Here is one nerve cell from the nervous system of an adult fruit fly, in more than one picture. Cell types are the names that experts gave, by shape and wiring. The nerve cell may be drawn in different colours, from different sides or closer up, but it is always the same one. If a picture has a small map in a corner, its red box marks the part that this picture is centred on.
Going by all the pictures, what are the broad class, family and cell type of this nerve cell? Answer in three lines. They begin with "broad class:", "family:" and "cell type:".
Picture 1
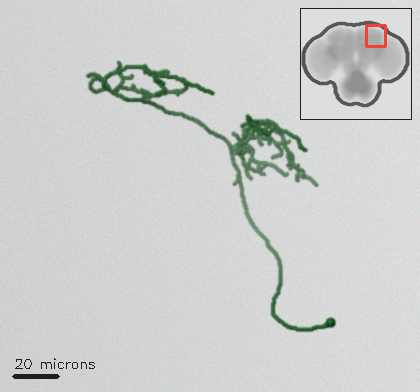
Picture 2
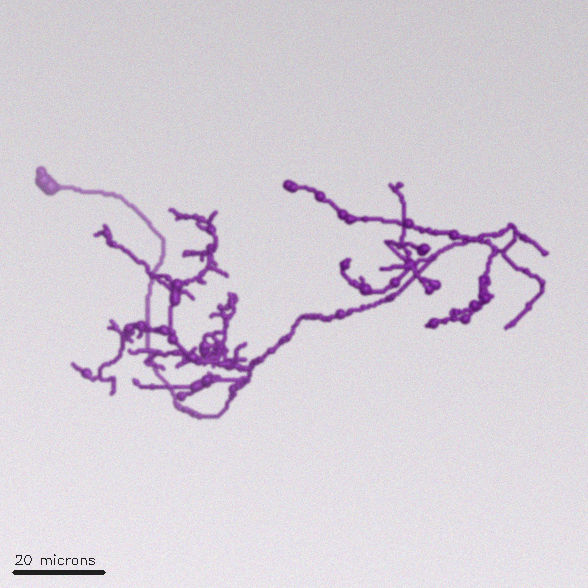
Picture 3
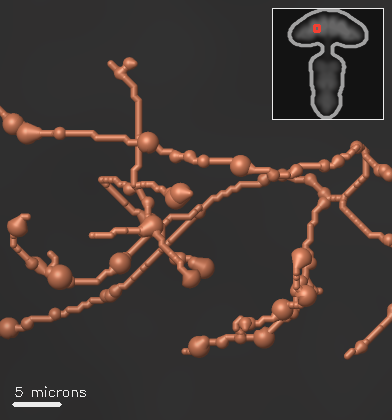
broad class: central-brain intrinsic neuron
family: hemilineage SLPpl3
cell type: CB2292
